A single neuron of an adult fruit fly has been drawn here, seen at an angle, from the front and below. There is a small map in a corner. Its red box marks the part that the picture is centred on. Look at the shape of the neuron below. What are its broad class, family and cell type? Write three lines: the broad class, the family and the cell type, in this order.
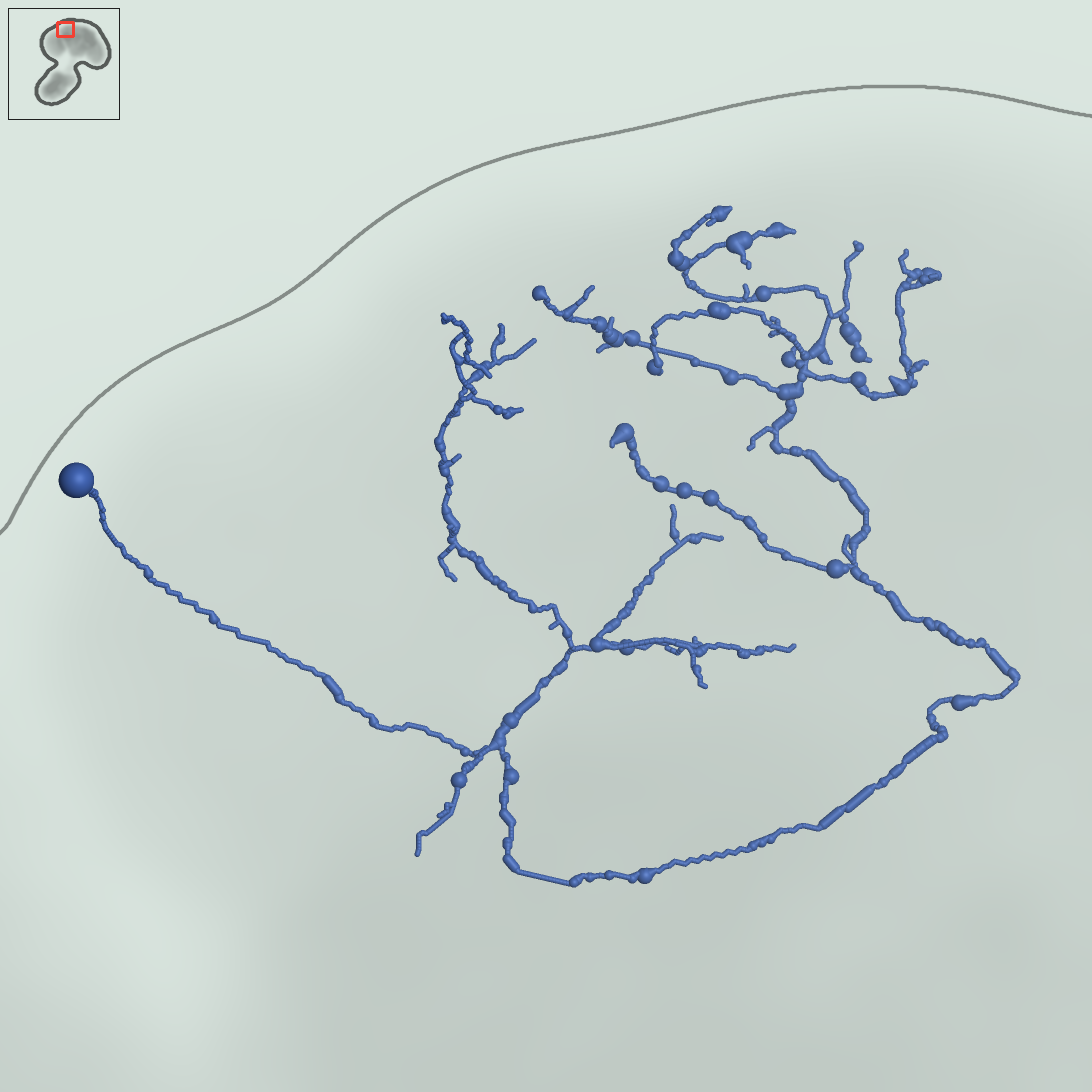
central-brain intrinsic neuron
hemilineage LHp2
CB3556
